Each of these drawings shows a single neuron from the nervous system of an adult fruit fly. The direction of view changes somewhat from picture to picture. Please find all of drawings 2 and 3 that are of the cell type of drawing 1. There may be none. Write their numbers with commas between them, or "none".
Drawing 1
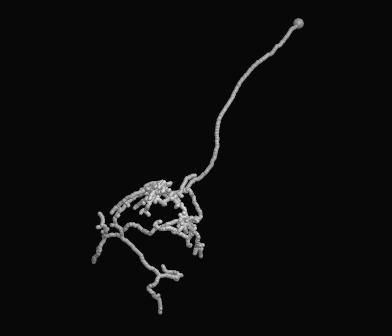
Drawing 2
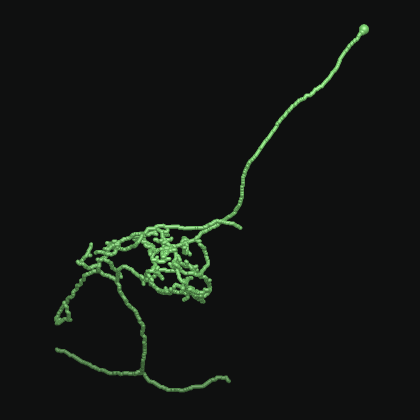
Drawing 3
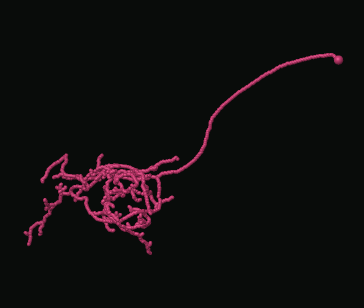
2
